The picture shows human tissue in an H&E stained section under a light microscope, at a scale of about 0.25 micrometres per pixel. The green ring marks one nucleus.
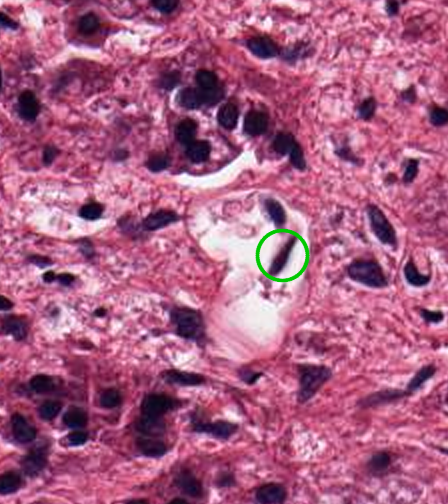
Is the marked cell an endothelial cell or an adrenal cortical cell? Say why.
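The marked nucleus belongs to an endothelial cell. The nucleus is long and narrow, like a rod, and lies on a slant. The nucleus is stained dark and evenly throughout, and it is slimmer than the plumper oval nuclei in the surrounding tissue. Hardly any cytoplasm can be made out around the nucleus. The cell lies along the edge of a pale, open space (a lumen) that holds faint pink material, following the curve of its wall.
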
